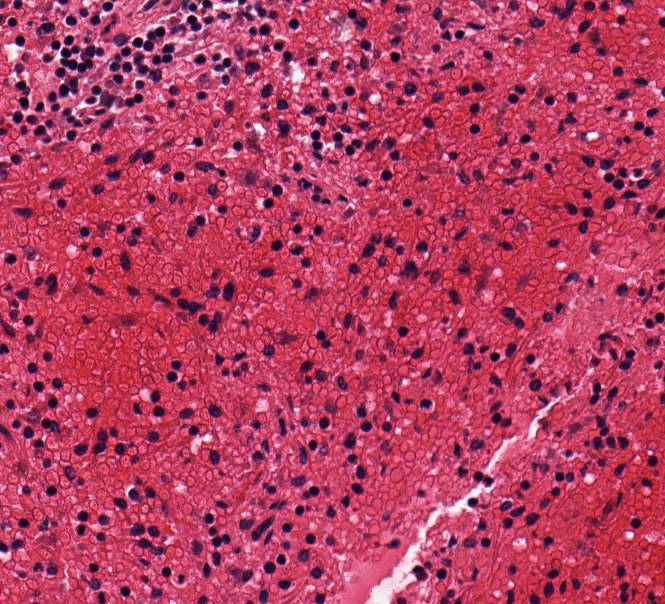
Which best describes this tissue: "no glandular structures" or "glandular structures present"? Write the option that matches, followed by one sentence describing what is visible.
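No glandular structures. No glands, tubules or epithelial lining are present anywhere in the field.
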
